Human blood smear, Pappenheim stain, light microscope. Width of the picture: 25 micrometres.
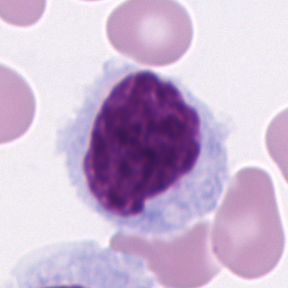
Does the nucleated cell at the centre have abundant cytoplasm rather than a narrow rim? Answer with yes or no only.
Yes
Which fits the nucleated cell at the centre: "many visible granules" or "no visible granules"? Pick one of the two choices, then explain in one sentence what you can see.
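No visible granules. The cytoplasm shows no granules.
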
